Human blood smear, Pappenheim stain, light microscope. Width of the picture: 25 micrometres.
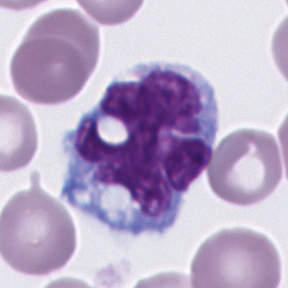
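Monocyte, the cell in the middle of this stained blood smear. Its outline is irregular, and the edge on the left side looks ragged. At the lower left of the cytoplasm I count several clear vacuoles. Inside the left part of the nucleus sits a round clear space. I find no coarse granules in the cytoplasm.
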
